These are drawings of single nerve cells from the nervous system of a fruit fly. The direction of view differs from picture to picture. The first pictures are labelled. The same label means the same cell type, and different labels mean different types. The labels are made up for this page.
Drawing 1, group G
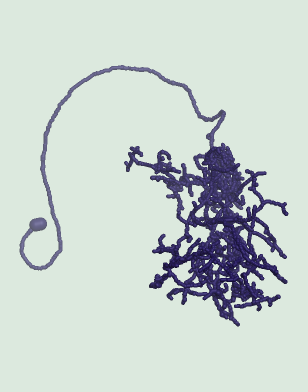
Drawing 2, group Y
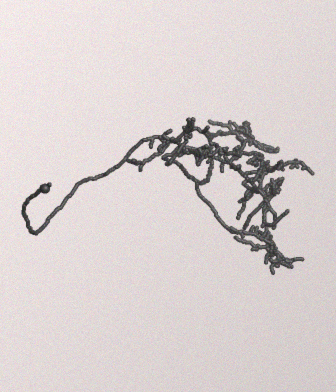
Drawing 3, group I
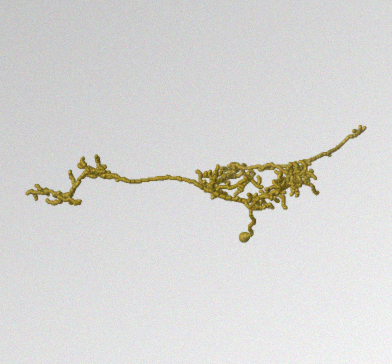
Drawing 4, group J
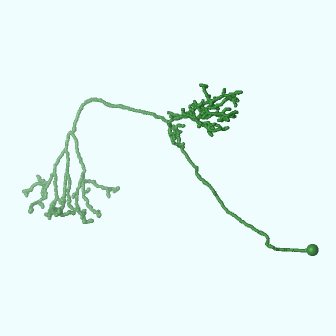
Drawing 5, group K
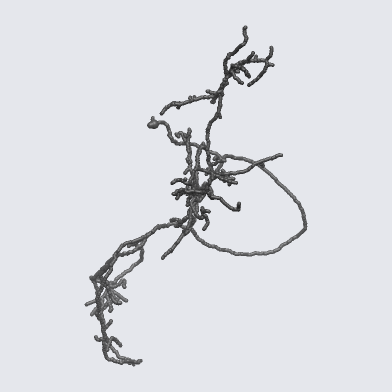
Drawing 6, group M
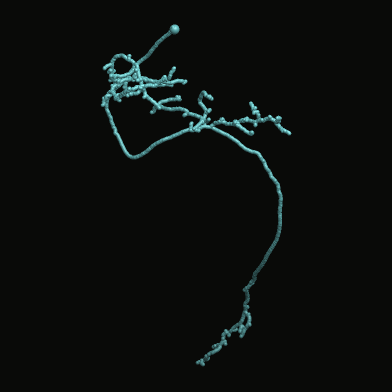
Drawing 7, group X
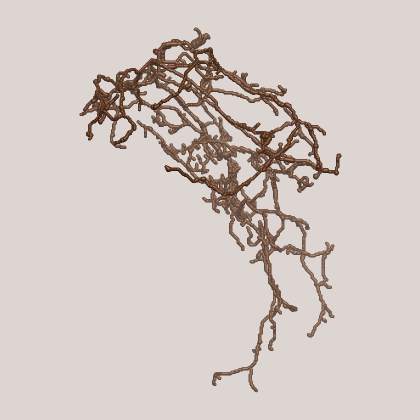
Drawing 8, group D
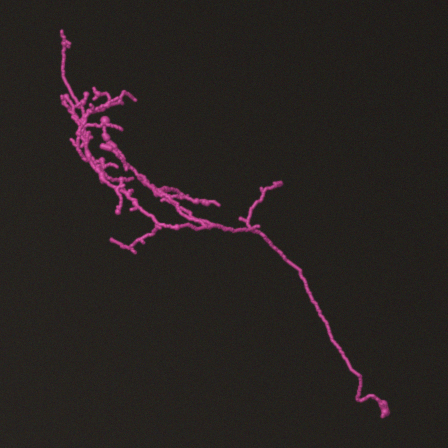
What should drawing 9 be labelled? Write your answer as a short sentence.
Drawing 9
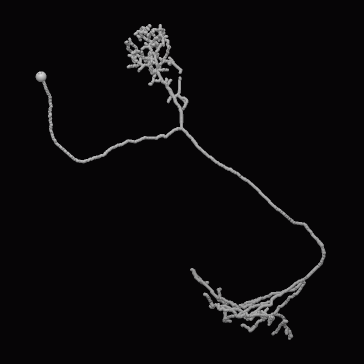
It belongs to group J.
